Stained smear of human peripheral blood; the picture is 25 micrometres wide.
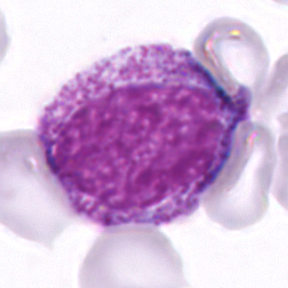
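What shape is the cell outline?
Oval, with a finely bumpy, granular edge.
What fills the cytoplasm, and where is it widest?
Small purple-violet granules, densely packed; the cytoplasm forms a wider band along the upper edge than elsewhere.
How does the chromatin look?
Finely stippled rather than coarsely clumped.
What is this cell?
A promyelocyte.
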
